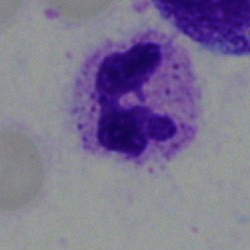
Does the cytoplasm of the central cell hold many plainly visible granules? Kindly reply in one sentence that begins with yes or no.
Yes, there are many visible granules in its cytoplasm.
